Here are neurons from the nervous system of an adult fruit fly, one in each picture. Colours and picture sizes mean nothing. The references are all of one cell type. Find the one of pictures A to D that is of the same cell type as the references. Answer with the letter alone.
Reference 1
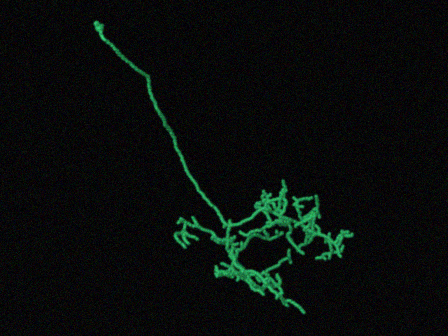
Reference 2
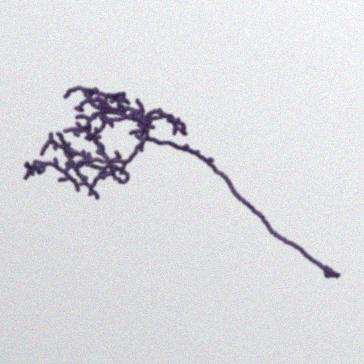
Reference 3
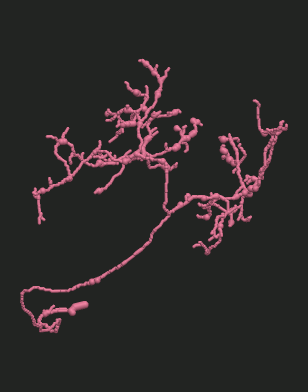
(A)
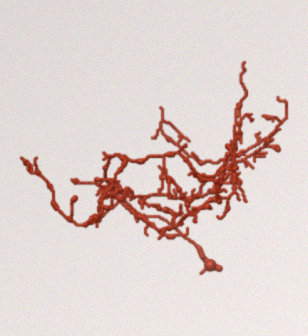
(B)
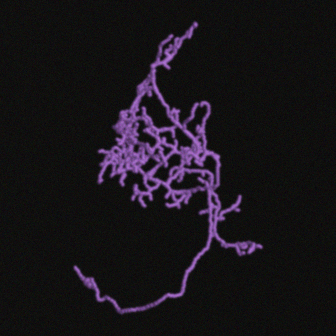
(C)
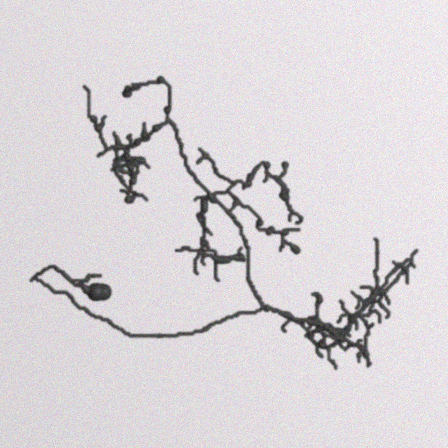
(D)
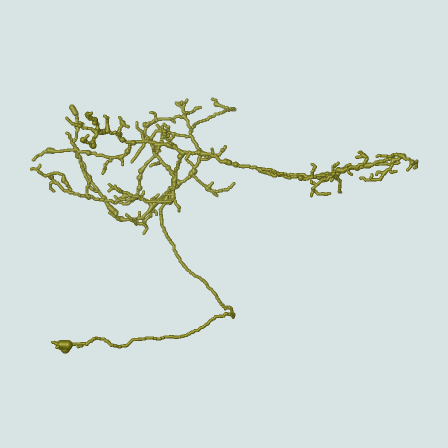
B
